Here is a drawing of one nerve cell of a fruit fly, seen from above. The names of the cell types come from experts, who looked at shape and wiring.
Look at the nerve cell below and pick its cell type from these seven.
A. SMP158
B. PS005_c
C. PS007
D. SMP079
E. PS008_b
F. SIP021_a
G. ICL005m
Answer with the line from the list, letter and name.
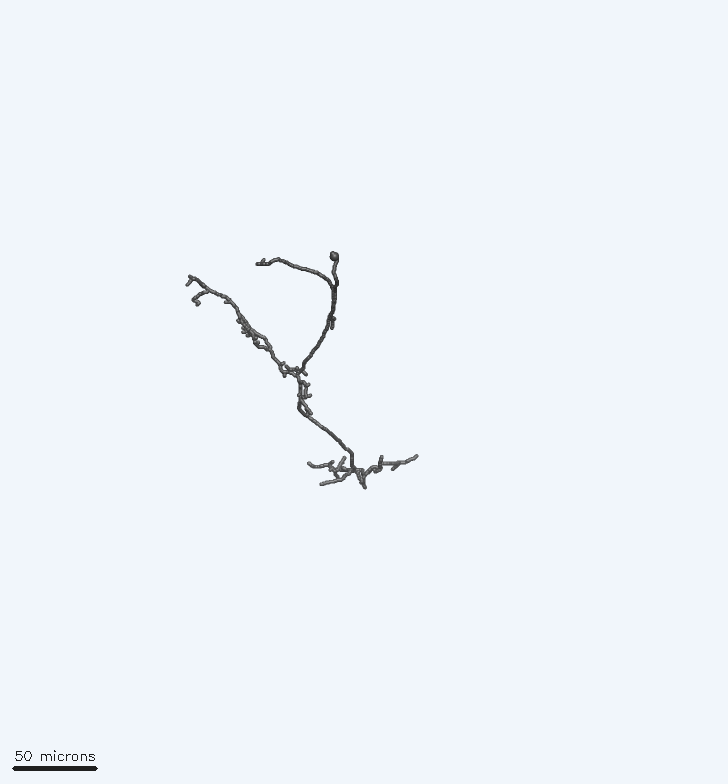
F. SIP021_a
